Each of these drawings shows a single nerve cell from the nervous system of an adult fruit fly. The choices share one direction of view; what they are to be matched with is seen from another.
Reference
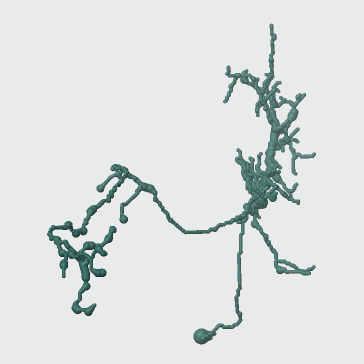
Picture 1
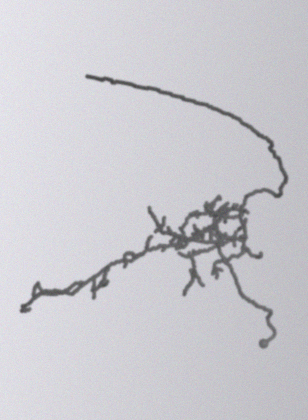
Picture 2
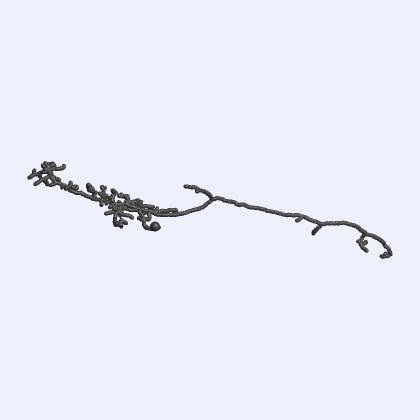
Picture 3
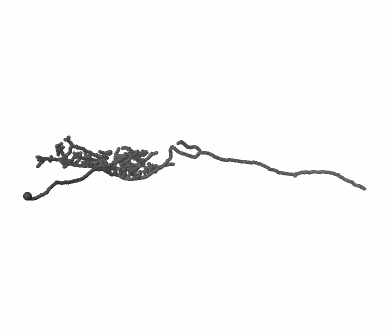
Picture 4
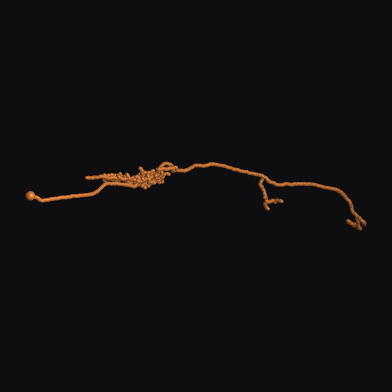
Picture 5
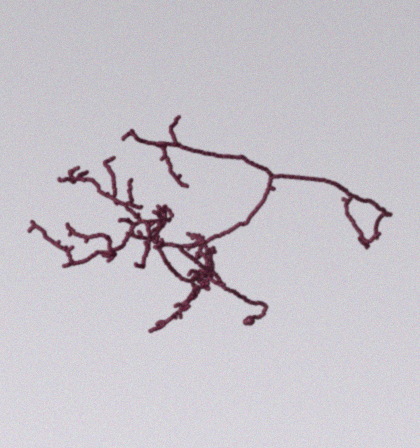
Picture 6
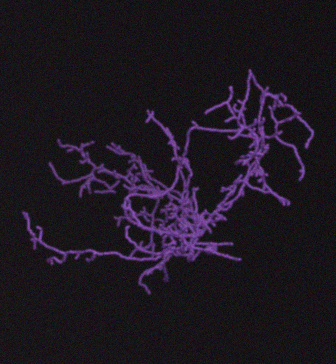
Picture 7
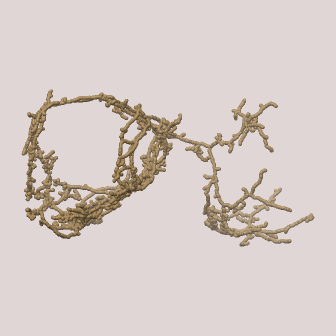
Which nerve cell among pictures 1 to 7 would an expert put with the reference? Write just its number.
2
